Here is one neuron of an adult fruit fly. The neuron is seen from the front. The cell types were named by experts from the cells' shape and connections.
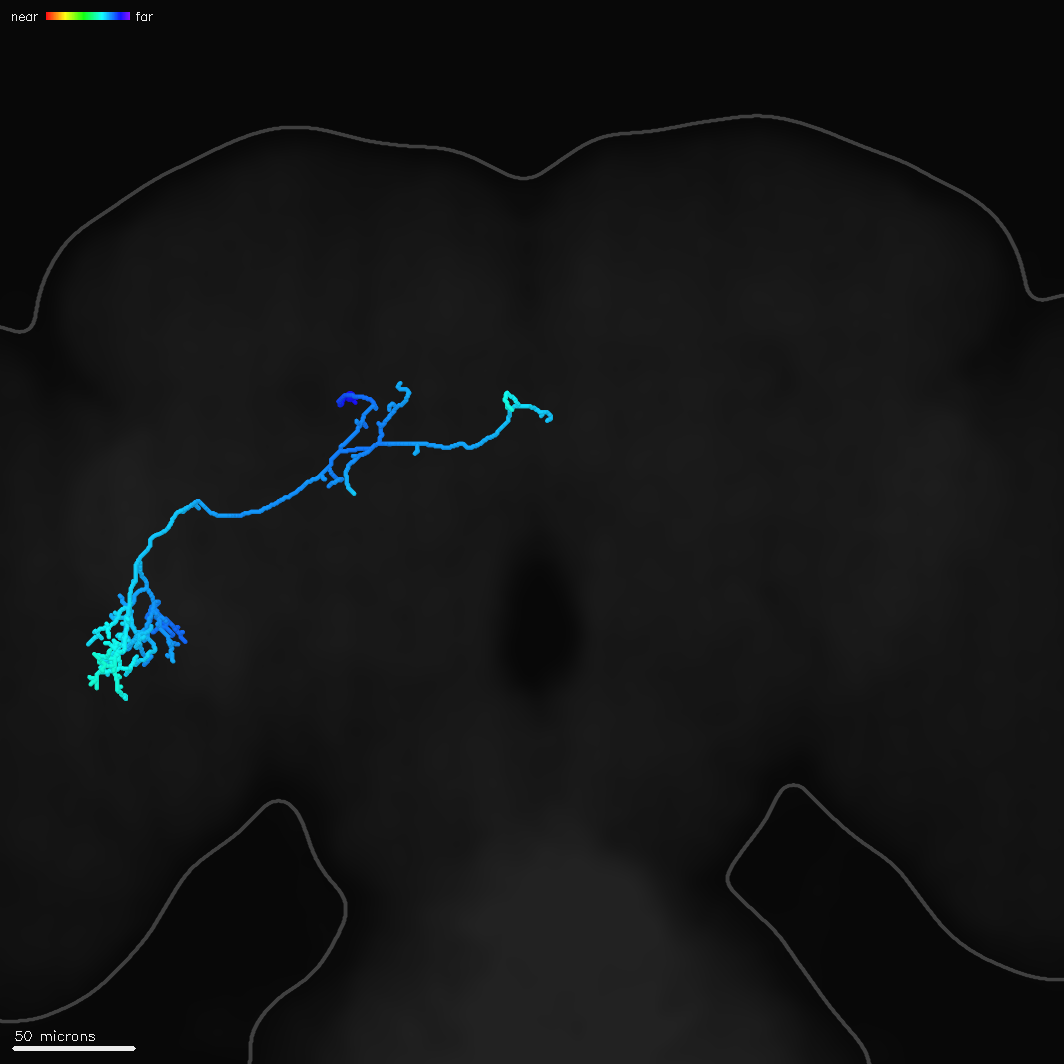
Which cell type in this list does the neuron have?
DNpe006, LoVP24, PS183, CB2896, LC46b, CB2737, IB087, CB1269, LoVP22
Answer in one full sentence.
The type of this neuron is the cell type LC46b.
